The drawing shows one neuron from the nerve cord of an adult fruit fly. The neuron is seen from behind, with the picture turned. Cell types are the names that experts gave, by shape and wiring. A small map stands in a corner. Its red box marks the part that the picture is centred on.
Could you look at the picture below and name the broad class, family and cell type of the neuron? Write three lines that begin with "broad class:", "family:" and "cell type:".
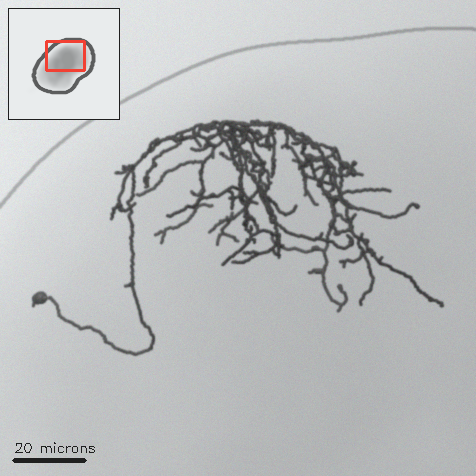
broad class: nerve-cord intrinsic neuron
family: hemilineage 08A
cell type: IN08A026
